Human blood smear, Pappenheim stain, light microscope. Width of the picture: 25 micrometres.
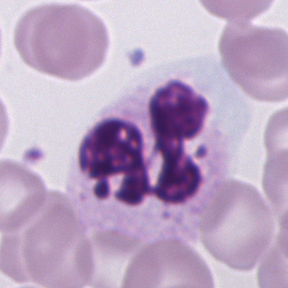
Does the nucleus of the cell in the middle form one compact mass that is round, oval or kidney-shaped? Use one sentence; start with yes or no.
No, separate lobes make up the nucleus of this cell.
